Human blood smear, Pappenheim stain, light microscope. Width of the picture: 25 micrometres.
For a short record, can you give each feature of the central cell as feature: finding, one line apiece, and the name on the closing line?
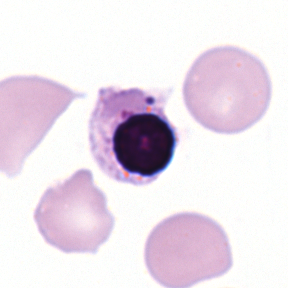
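Nuclear position: off-centre, toward the lower right
Chromatin: very dark and dense; nucleus almost uniformly deep purple
Cytoplasmic granules: a few, small, orange-red, scattered
Inclusion: one small, dark purple, round body in the cytoplasm just above the nucleus
Identification: normoblast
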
